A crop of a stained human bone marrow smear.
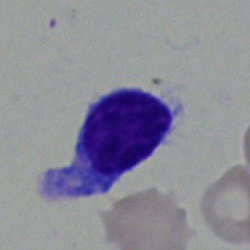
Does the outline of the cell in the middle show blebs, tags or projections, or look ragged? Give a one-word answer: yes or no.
Yes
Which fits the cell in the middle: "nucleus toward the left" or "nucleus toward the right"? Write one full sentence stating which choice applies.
The cell has its nucleus positioned toward the right.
